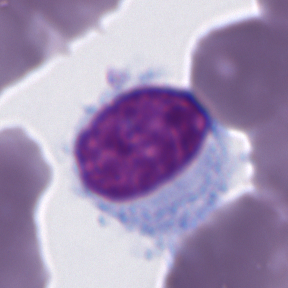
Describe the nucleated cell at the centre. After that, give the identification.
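The nucleus here is off-centre, sitting toward the upper left of the cell. Around the cytoplasm the outline is ragged, with lots of fine projections. The chromatin is clumped into darker patches with paler areas in between, and you won't find distinct reddish-purple granules in the cytoplasm. That's a hairy cell.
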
